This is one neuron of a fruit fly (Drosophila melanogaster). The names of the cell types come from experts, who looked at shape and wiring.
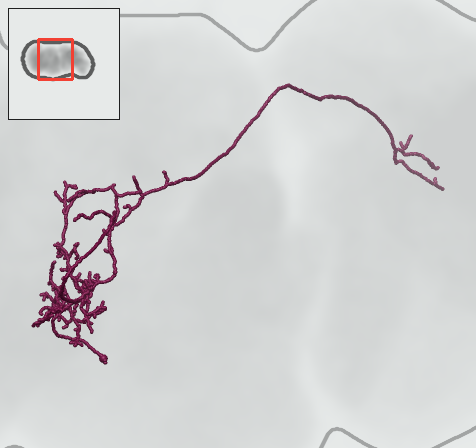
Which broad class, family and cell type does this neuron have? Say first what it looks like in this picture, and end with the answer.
Its cell body lies at the lower left of the picture. In this view it is wider than it is tall. Its broad class is descending neuron. Its family is hemilineage PSp2. Its cell type is DNpe012_a.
